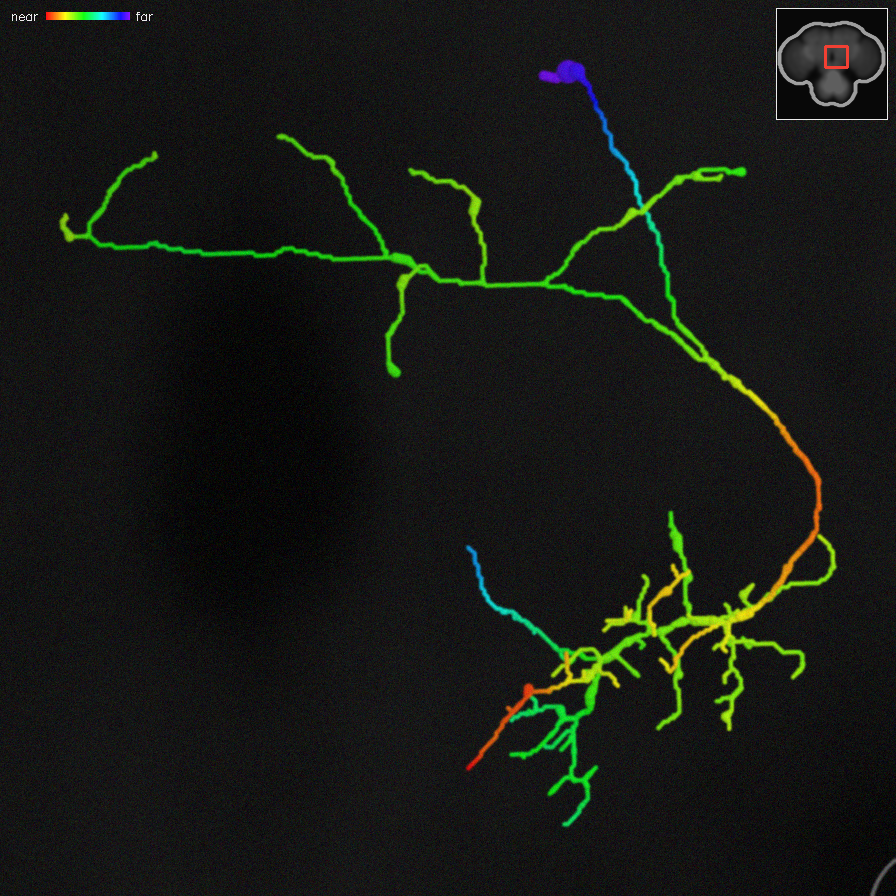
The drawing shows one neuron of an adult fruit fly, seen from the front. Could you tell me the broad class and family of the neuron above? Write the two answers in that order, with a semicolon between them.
central-brain intrinsic neuron; hemilineage DM4_ventral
